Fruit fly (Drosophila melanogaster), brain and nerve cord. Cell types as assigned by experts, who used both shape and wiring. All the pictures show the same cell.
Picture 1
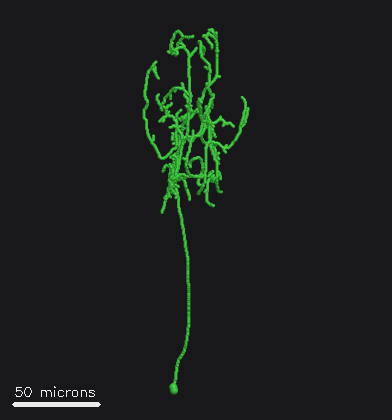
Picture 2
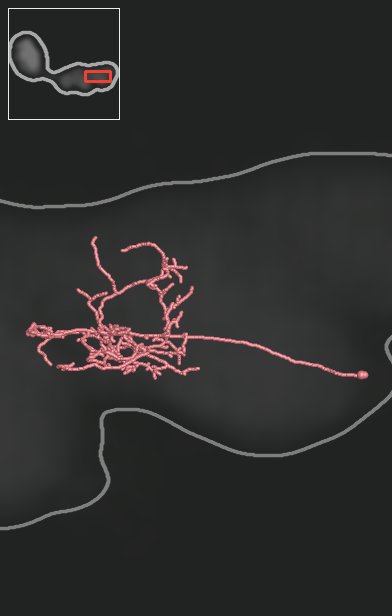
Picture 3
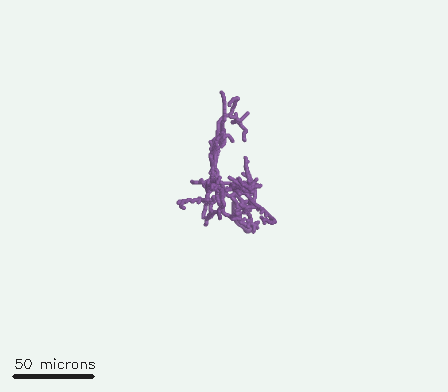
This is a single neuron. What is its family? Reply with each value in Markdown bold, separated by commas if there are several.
**hemilineage 05B**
